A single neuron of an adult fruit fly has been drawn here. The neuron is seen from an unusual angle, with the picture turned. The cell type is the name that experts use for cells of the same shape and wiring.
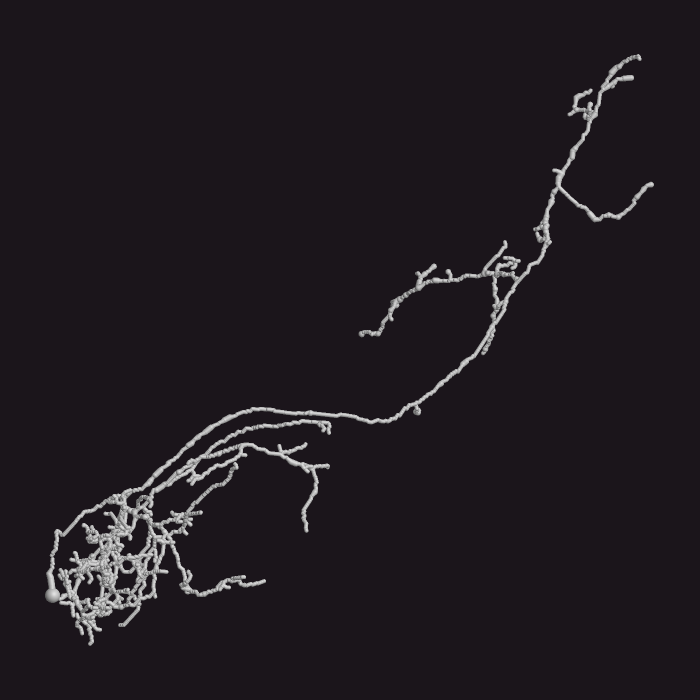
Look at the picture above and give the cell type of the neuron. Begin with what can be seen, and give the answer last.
The cell body is at the lower left of the picture. The picture shows dozens of branch ends. It is a central-brain intrinsic neuron. Its cell type is AOTU007_a.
